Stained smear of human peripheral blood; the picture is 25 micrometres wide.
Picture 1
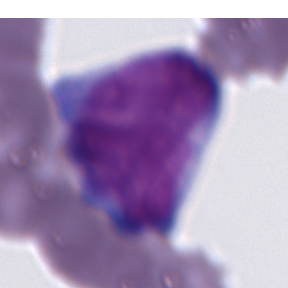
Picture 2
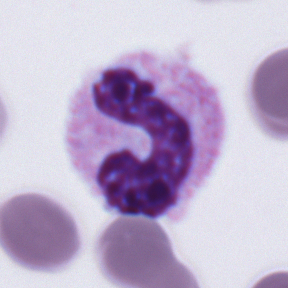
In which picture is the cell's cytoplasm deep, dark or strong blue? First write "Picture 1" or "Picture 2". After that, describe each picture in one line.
Picture 1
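What picture 1 shows: The cytoplasm is blue.
What picture 2 shows: The cytoplasm is pale pink.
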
